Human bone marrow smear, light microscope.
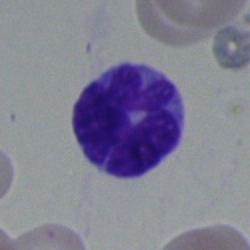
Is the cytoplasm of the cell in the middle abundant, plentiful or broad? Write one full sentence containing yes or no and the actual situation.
No, the cell does not have plenty of cytoplasm; its nucleus fills most of it.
